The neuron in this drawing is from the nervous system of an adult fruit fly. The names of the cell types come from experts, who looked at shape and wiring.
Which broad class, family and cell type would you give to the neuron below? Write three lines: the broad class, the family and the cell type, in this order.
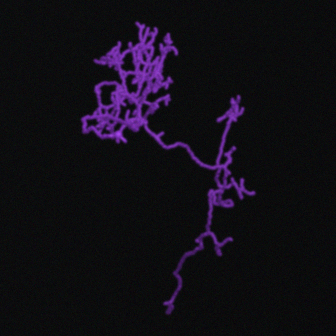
nerve-cord intrinsic neuron
hemilineage 07B
IN07B076_d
